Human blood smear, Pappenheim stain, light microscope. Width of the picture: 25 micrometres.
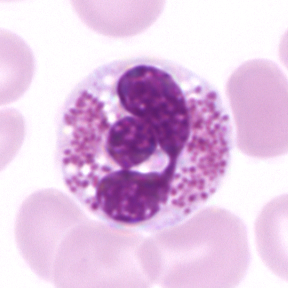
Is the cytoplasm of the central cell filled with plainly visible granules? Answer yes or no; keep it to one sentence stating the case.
Yes, many granules are seen in the cytoplasm of this cell.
